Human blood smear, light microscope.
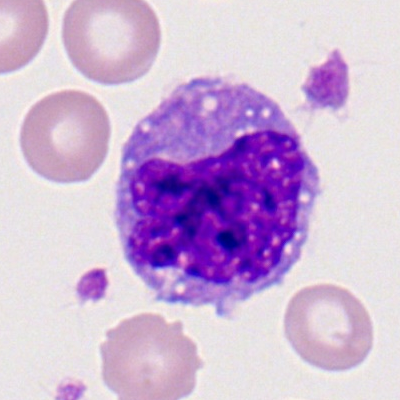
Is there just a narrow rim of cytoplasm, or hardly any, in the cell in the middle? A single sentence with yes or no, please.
No, this cell has broad cytoplasm around its nucleus.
